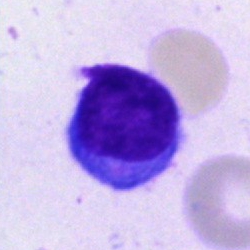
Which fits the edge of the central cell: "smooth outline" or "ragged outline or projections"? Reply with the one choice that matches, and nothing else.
Ragged outline or projections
